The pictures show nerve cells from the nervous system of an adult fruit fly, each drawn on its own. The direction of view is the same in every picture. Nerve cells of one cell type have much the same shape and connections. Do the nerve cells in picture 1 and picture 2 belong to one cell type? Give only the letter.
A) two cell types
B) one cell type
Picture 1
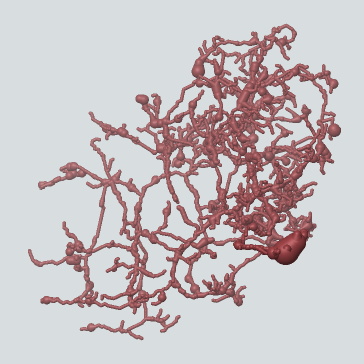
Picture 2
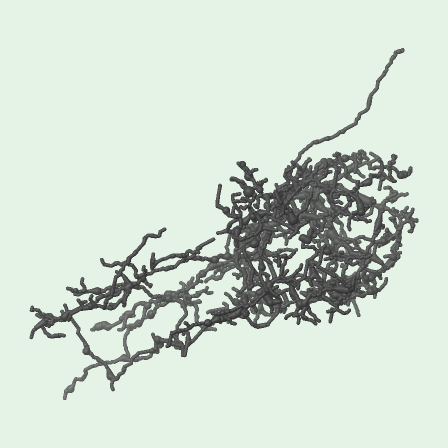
B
